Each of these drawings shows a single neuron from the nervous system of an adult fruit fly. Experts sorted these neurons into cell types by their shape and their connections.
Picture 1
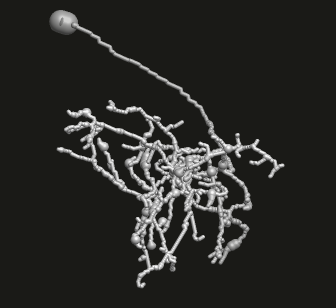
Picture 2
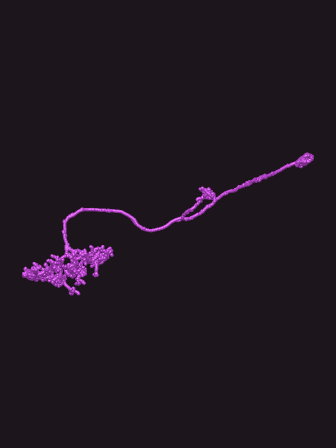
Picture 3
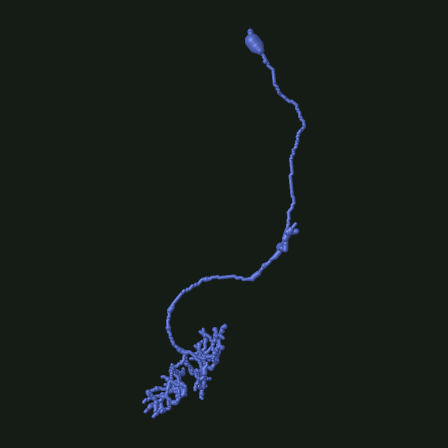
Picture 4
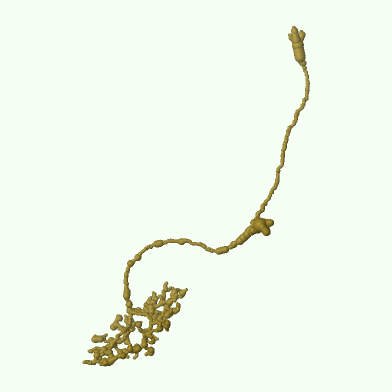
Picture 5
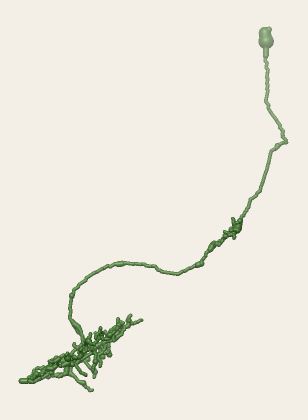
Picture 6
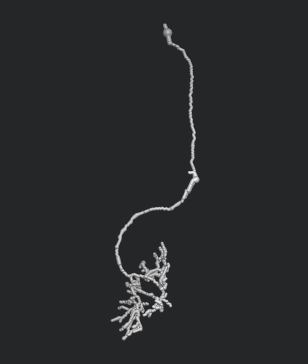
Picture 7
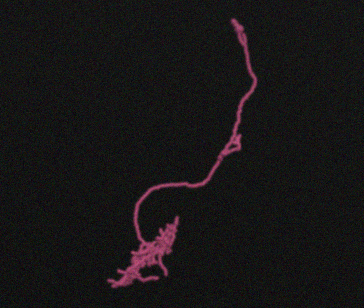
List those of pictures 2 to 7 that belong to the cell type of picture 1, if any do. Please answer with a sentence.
None of them is of the same cell type.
